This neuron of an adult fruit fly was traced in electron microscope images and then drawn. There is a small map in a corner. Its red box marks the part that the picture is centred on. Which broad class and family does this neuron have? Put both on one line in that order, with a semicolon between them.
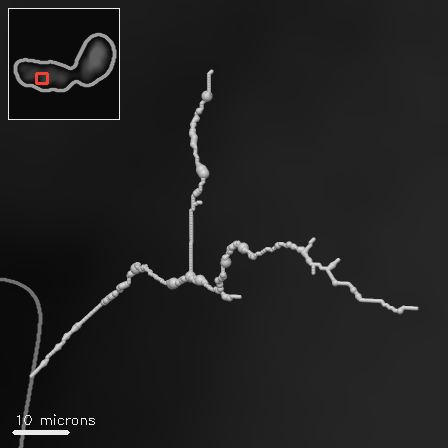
sensory neuron entering the nerve cord; class mechanosensory tactile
